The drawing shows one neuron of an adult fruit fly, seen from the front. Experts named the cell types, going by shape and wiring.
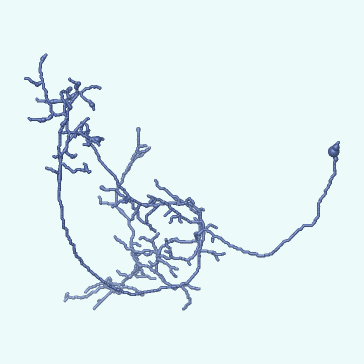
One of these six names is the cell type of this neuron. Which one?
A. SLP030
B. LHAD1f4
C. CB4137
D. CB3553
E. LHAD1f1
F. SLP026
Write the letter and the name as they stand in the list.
F. SLP026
